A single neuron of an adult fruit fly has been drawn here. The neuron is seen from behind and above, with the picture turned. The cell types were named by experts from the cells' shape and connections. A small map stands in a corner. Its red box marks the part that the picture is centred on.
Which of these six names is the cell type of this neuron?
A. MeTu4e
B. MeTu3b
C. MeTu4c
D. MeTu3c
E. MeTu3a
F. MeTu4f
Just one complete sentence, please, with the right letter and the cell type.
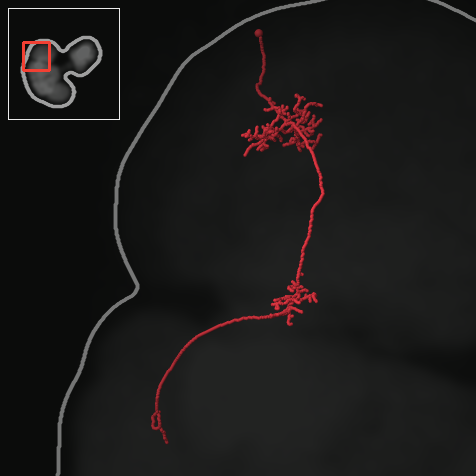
It is as MeTu4c, option C, that the neuron is typed.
